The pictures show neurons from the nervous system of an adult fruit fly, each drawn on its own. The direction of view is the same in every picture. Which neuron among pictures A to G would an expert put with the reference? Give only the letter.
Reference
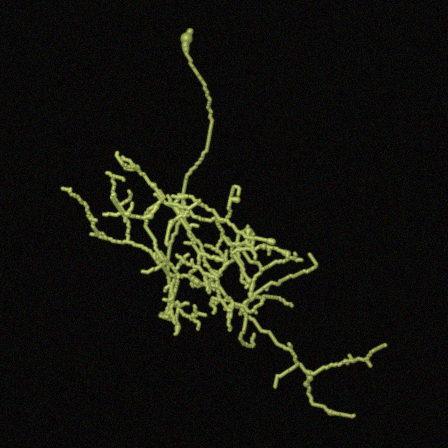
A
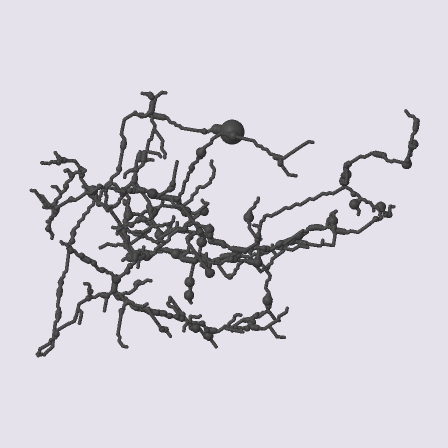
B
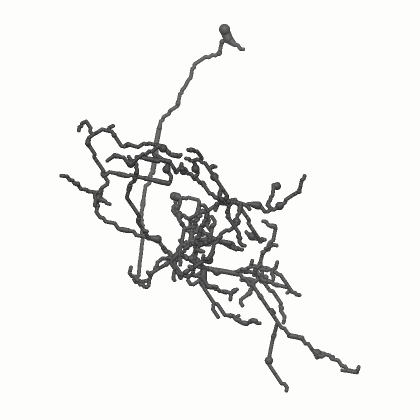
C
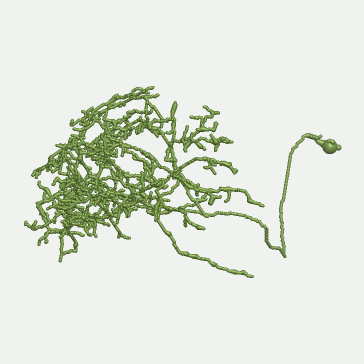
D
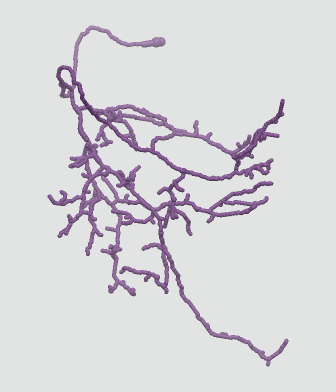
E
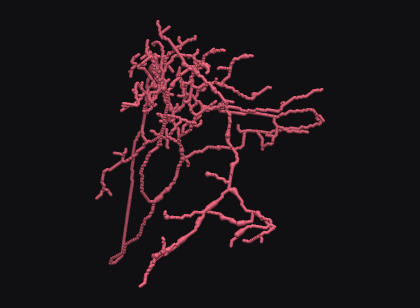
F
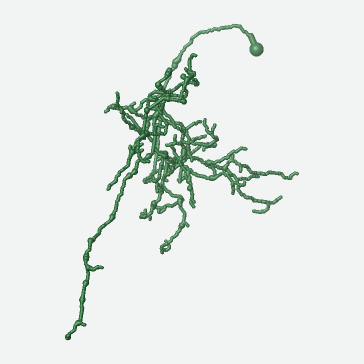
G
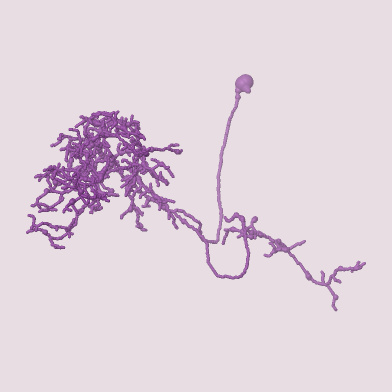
B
